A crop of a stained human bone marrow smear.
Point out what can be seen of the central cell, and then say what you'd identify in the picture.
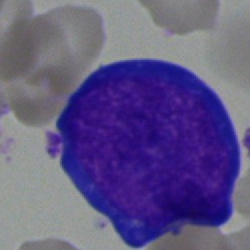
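So, you've got a roughly round outline here. The chromatin has that fine, evenly stippled pattern, and there aren't any granules in the cytoplasm. Notice the cytoplasm bulging out along the lower edge. It's a proerythroblast.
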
